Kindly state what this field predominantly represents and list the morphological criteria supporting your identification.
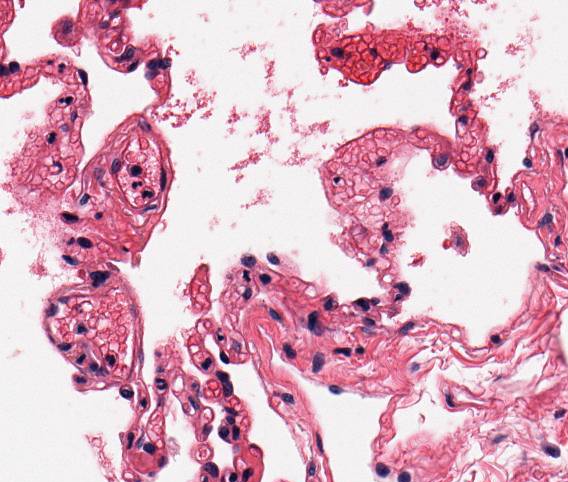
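This field is chiefly alveolus. Thin, branching septa separate wide empty spaces that fill most of it, largest in the upper middle, and the septal capillaries are packed with crowded red blood cells, best along the left side.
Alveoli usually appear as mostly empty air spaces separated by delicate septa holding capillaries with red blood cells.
No glands or ducts are present.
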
